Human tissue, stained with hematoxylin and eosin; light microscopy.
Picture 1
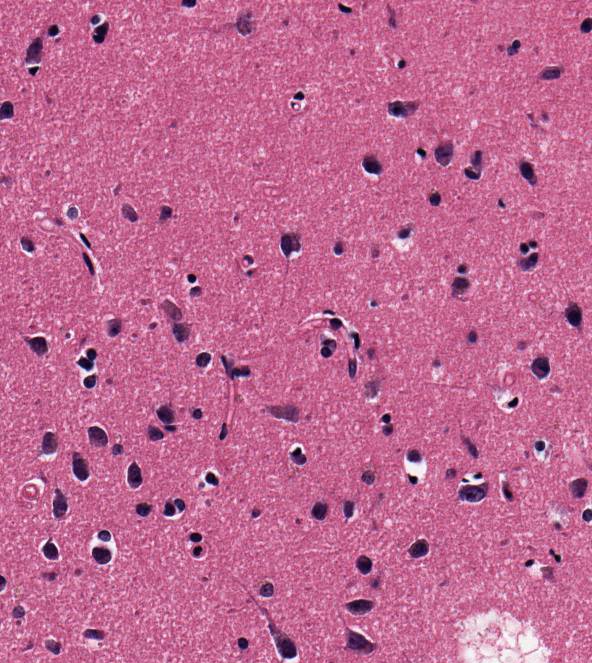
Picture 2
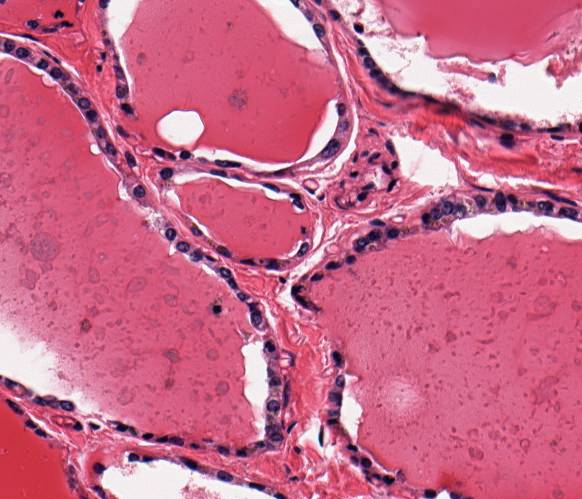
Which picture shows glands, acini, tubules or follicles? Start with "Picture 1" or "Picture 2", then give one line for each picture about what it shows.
Picture 2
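Picture 1: No epithelium, glands or tubules are present anywhere in the field.
Picture 2: The follicle lumens are filled with pink, largely homogeneous eosinophilic material.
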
